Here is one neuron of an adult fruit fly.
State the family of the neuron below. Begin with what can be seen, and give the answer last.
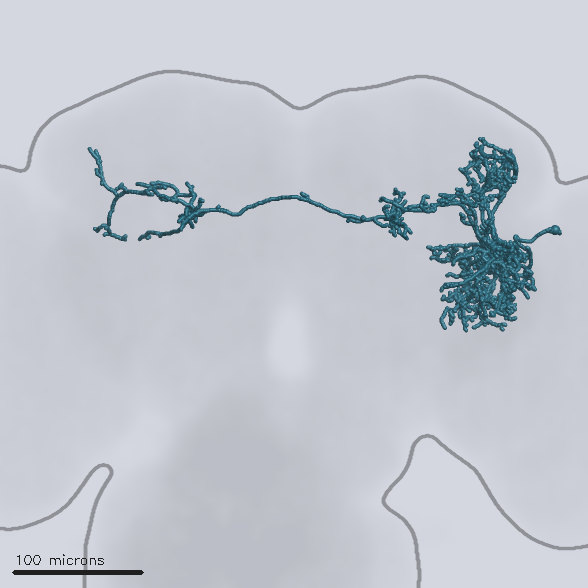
The cell body is on the right of the picture. By the scale bar it is about 350 microns wide in this view. Dozens of branch ends can be seen. Its broad class is central-brain intrinsic neuron. The family is hemilineage VLPl2_medial.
